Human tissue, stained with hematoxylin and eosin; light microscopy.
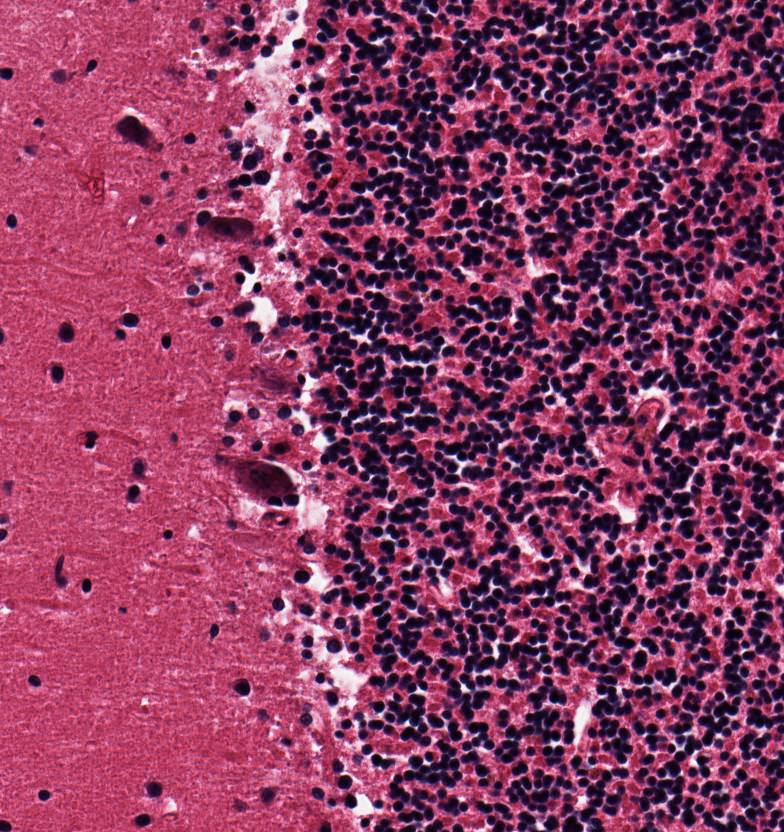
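Cerebellum, haematoxylin and eosin. Field split into two zones by a roughly vertical boundary, top to bottom, a little left of centre. Left zone: pale pink, finely fibrillar, sparsely nucleated, with only scattered small dark nuclei. Right zone: crowded with small, round, very dark nuclei showing little visible cytoplasm.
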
